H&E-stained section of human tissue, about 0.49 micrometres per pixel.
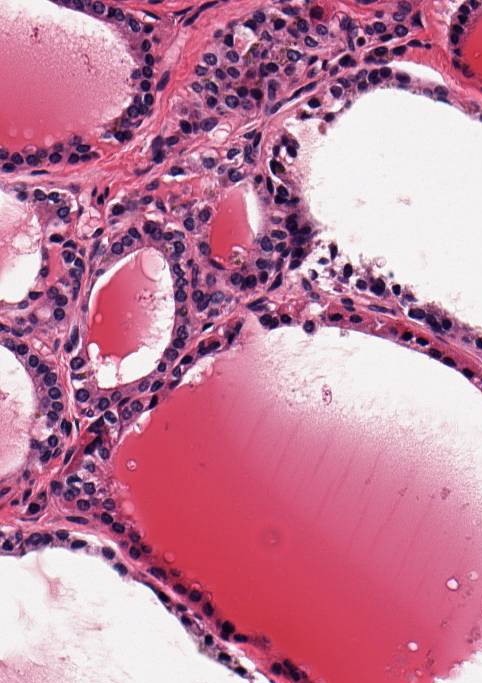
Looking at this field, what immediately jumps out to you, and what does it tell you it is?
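So, thyroid follicle. Large rounded follicles full of homogeneous pink material take up most of the field, lined by one layer of flattened to low cuboidal cells with small, round, dark nuclei.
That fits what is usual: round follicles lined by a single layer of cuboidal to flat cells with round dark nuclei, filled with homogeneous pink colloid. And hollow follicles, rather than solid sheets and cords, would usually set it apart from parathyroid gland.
Between the big ones, in the upper centre and left, sit small follicles, some with pink content.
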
